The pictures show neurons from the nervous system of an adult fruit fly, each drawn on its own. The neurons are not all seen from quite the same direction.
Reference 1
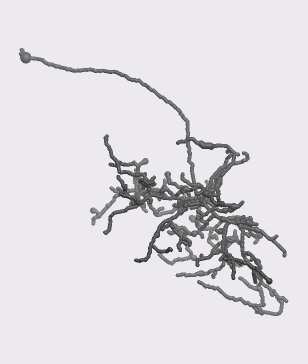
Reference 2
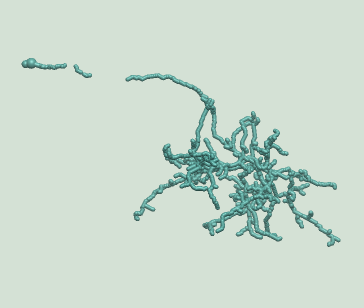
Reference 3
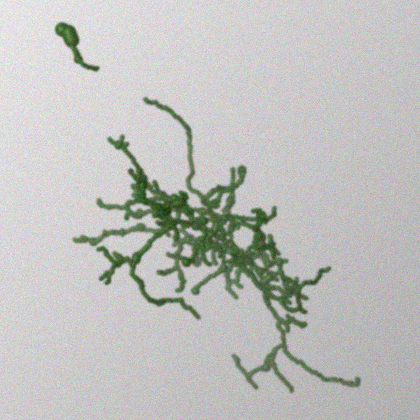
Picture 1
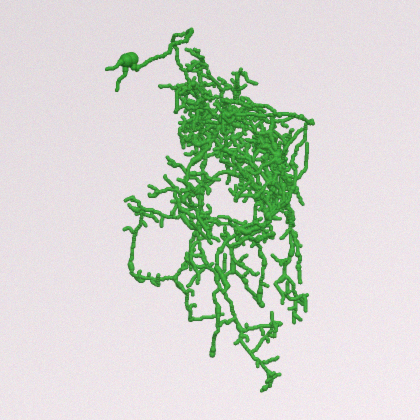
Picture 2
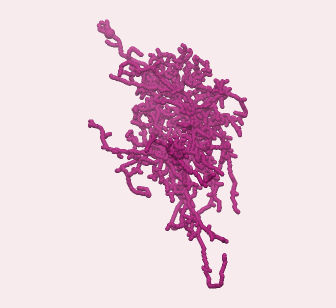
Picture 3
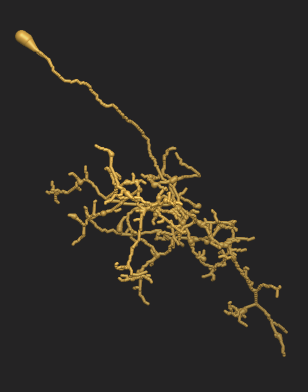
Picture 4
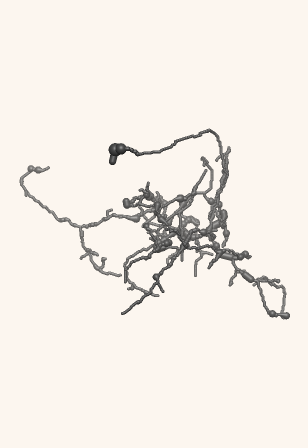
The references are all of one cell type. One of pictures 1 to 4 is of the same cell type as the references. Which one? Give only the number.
3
